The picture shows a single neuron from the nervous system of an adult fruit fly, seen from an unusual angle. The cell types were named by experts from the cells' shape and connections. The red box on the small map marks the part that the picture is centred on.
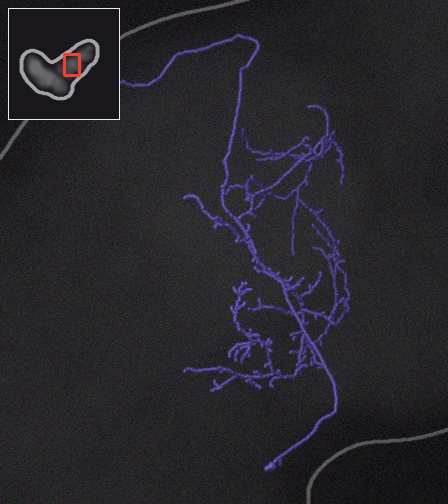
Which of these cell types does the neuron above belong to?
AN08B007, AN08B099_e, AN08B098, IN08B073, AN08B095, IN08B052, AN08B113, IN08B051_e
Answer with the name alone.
IN08B051_e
